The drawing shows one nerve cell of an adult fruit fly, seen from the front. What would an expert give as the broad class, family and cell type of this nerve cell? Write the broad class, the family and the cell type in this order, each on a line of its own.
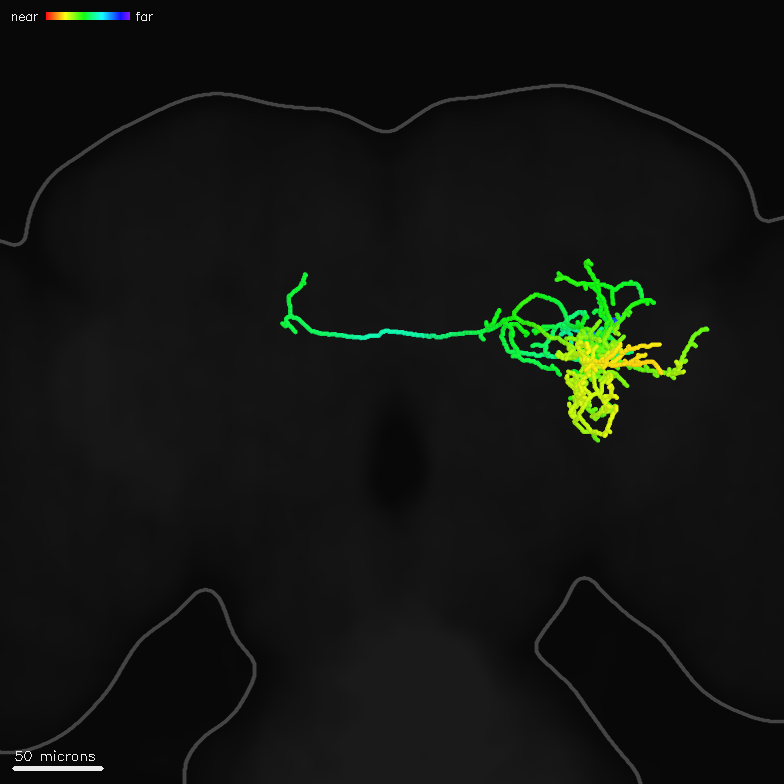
central-brain intrinsic neuron
hemilineage DL1_ventral
AVLP527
